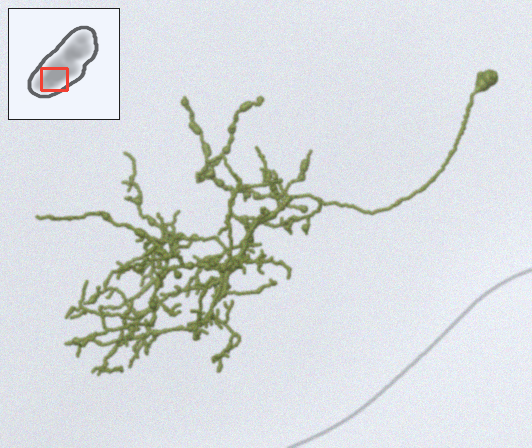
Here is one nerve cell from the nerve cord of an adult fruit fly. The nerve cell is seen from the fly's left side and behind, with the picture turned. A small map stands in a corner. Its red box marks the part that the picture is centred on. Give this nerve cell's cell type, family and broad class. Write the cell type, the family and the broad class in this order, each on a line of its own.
IN20A.22A035
hemilineage 20A.22A
nerve-cord intrinsic neuron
